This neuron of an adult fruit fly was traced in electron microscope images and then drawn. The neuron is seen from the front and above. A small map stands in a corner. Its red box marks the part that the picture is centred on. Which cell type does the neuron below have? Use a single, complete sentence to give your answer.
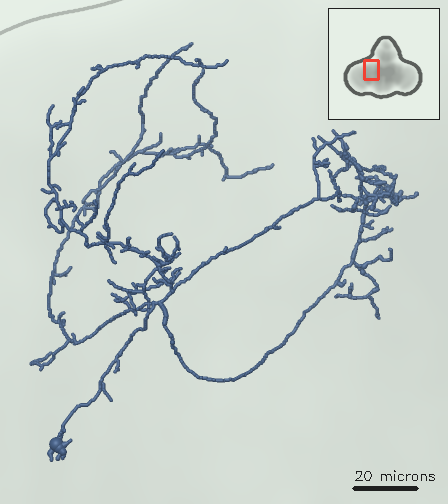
This neuron is of the type CL086_c.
